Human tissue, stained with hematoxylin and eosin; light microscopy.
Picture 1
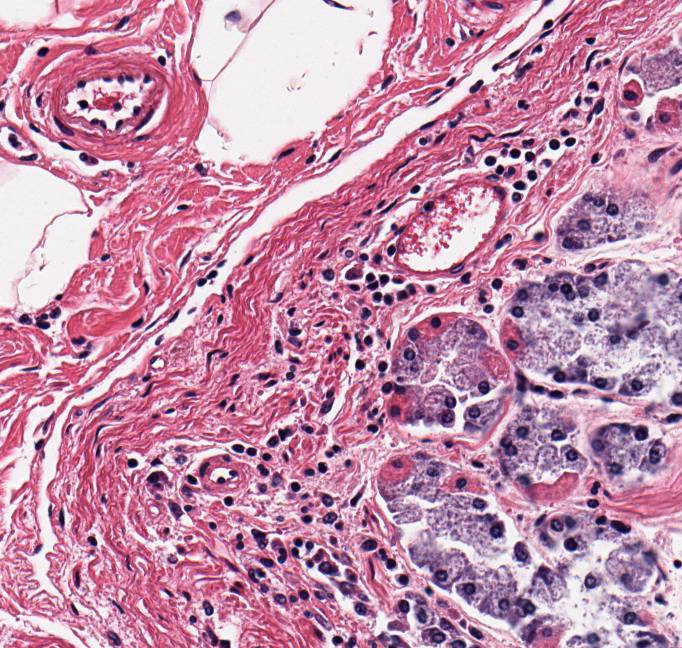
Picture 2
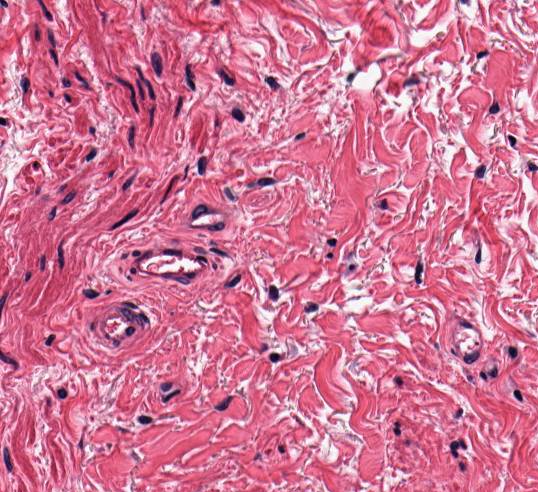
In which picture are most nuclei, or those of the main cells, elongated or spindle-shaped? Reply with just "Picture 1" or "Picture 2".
Picture 2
